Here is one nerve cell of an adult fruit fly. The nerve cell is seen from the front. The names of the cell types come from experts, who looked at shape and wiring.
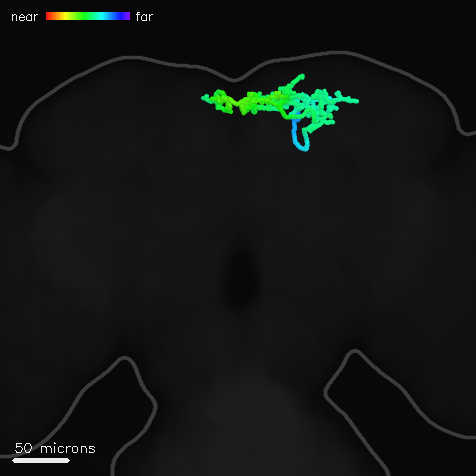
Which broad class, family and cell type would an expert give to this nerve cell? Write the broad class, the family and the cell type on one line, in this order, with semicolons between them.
central-brain intrinsic neuron; hemilineage DM6_dorso_lateral; SMP373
